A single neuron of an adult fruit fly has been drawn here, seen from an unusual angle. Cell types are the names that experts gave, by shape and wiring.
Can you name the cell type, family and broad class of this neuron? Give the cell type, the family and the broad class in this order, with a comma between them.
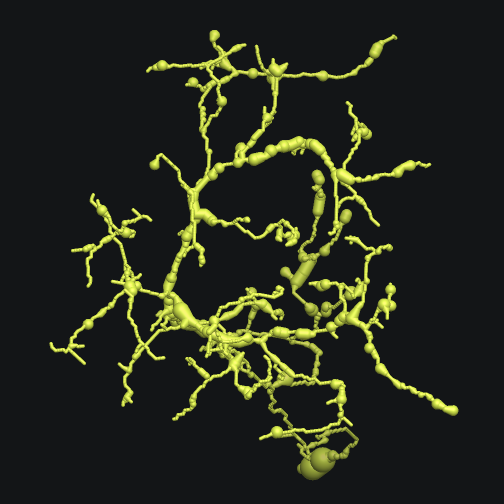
IN16B077, hemilineage 16B, nerve-cord intrinsic neuron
